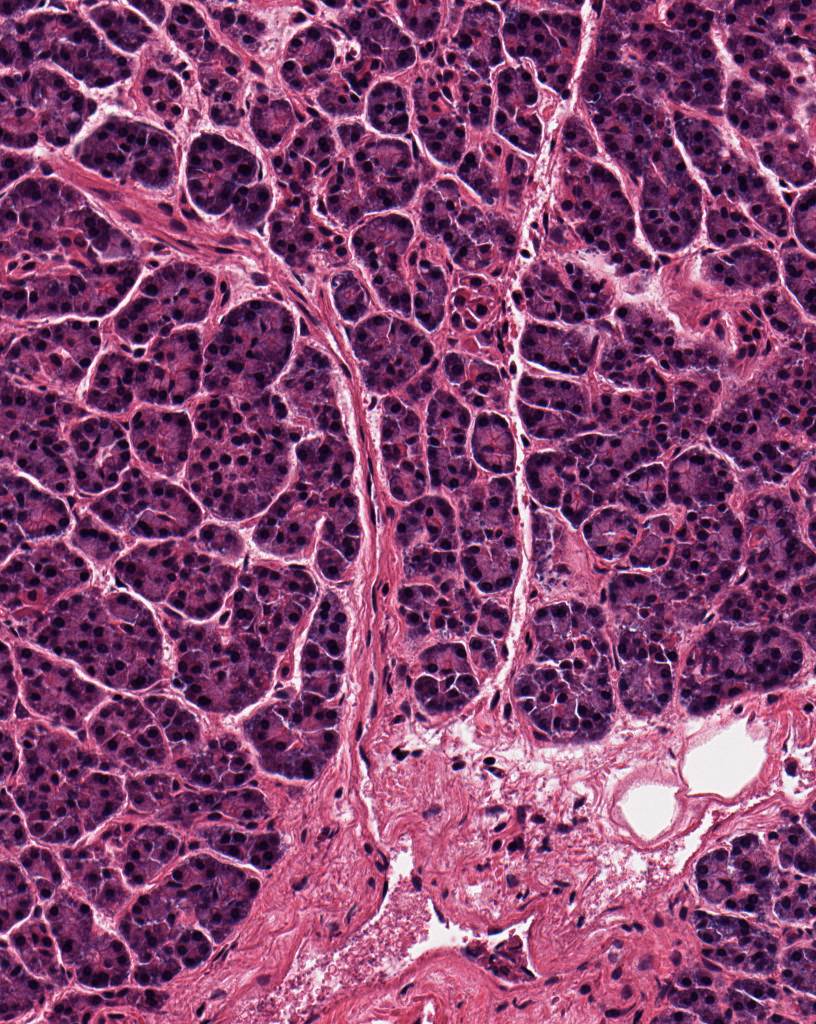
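Pancreas: most of this field is small rounded acini packed into lobules, with thin connective tissue septa between them. The acinar nuclei are small, round and dark. Down at lower right, two empty rounded lumina sit in pink collagenous stroma, and there are no fat cells anywhere.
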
